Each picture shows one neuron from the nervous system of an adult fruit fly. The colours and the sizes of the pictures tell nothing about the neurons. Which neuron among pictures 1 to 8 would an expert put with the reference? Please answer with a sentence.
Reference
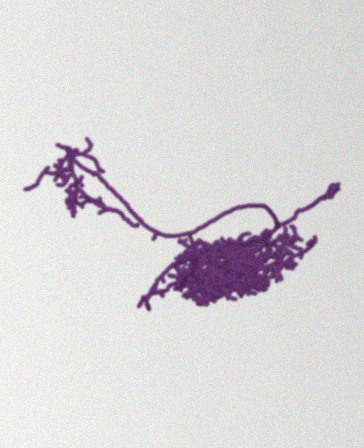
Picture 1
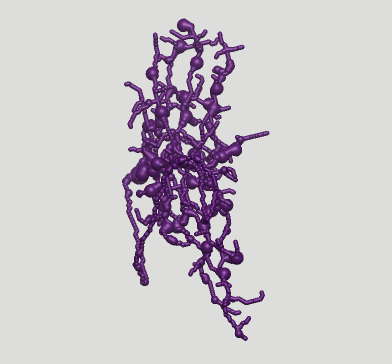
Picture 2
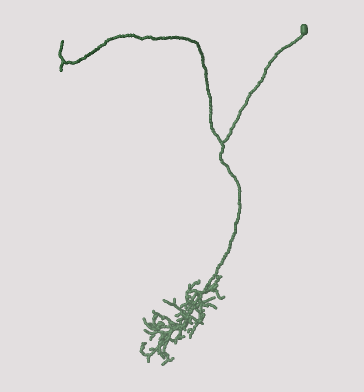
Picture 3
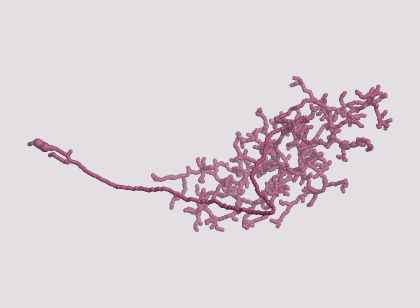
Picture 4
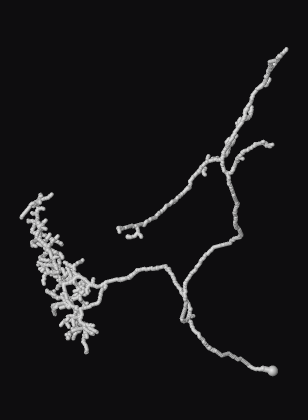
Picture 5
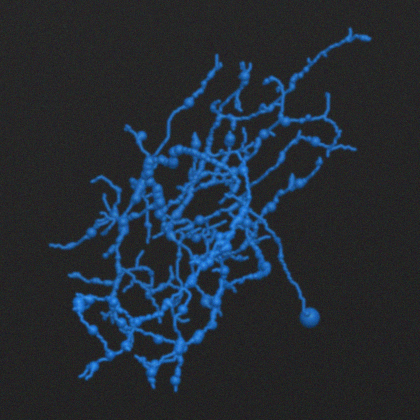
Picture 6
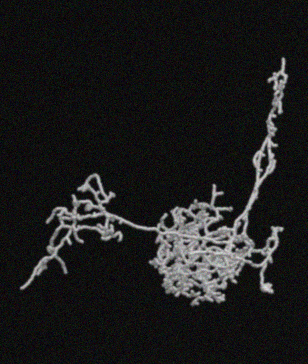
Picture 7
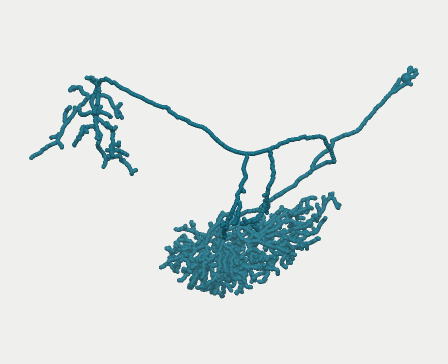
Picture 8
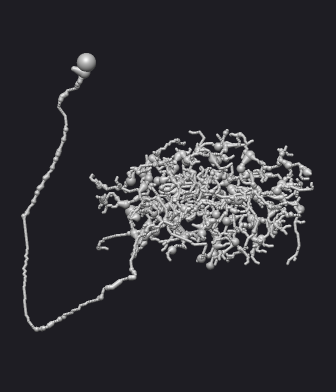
The neuron in picture 7 is of the same cell type.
